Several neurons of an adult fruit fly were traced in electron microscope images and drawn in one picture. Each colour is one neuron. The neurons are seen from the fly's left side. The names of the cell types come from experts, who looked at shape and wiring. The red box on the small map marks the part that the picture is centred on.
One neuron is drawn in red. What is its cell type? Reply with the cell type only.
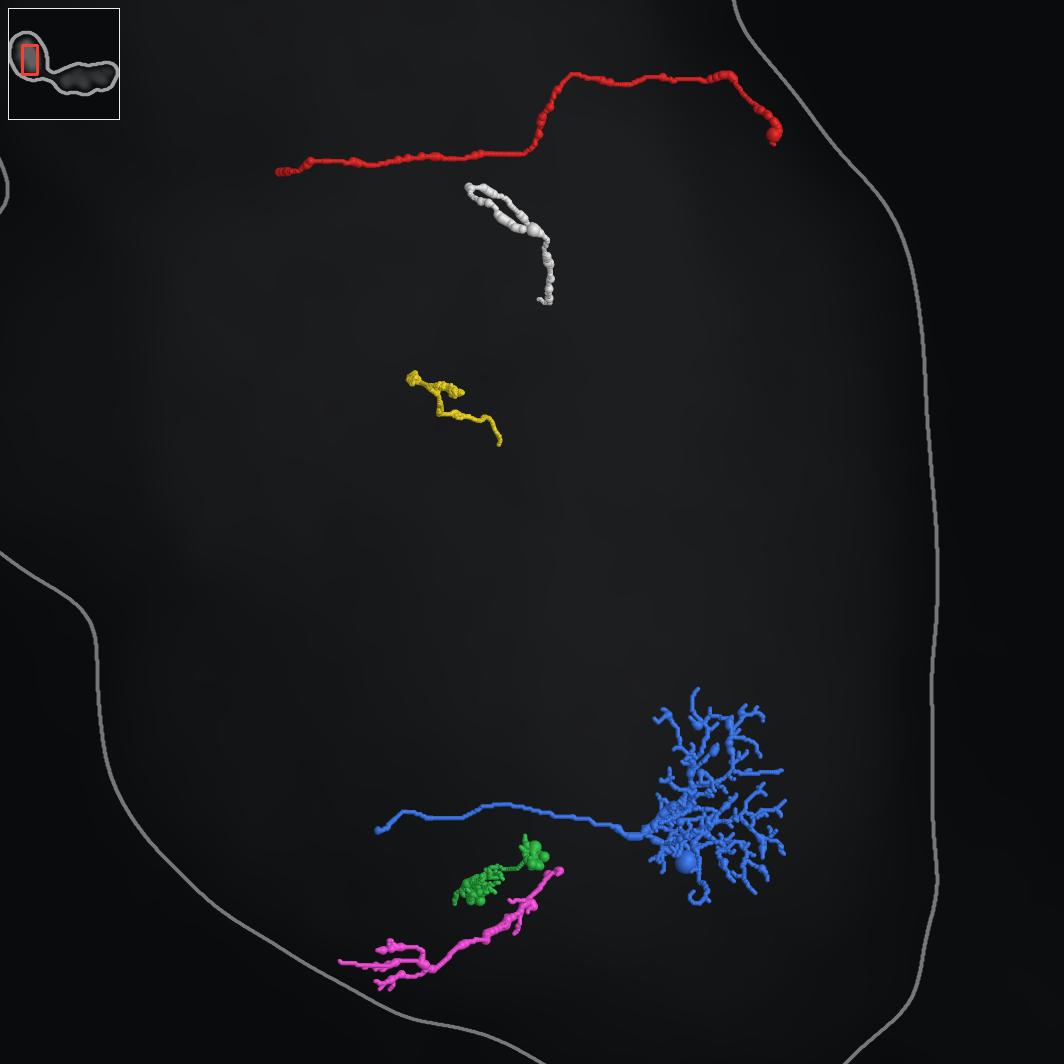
R7d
